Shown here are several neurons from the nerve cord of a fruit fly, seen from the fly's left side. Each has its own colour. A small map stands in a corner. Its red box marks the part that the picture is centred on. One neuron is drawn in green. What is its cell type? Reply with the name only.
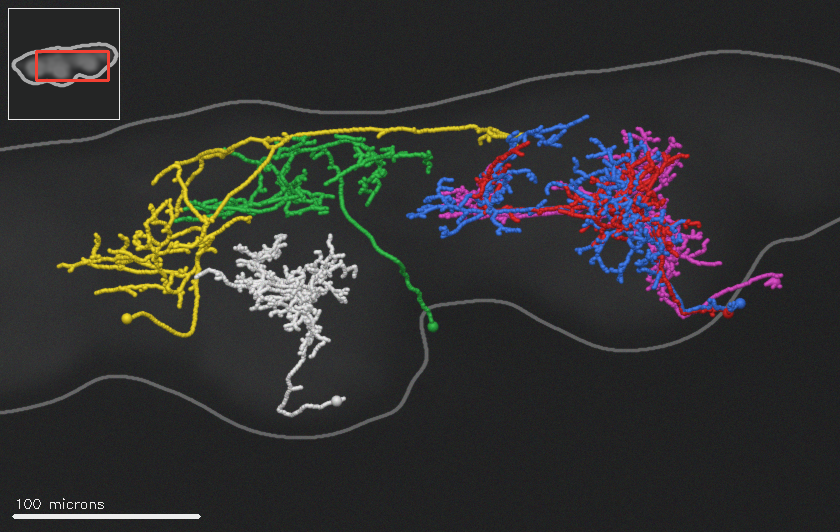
IN03B070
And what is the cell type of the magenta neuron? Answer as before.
IN13A018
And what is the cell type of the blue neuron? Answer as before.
IN13A026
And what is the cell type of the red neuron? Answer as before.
IN13A074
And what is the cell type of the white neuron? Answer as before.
IN13A042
